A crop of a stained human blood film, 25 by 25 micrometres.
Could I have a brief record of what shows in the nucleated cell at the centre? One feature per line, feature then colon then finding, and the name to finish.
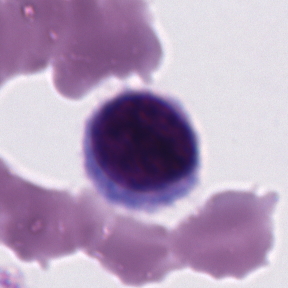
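Nucleus: fills most of the cell
Chromatin: dense, dark purple
Cytoplasm: widest along the lower left edge
Granules: none seen
Identity: hairy cell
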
